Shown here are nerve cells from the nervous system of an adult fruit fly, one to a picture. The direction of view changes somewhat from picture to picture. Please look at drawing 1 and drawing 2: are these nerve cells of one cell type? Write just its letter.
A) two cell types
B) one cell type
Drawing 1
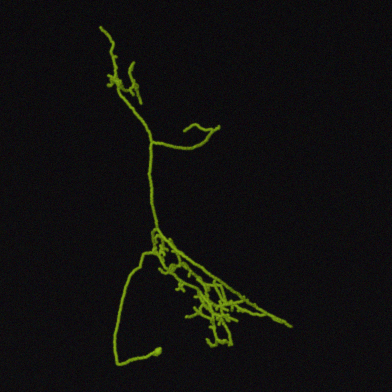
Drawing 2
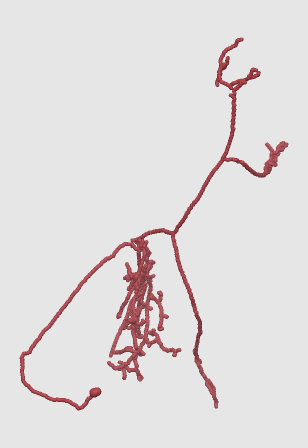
B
